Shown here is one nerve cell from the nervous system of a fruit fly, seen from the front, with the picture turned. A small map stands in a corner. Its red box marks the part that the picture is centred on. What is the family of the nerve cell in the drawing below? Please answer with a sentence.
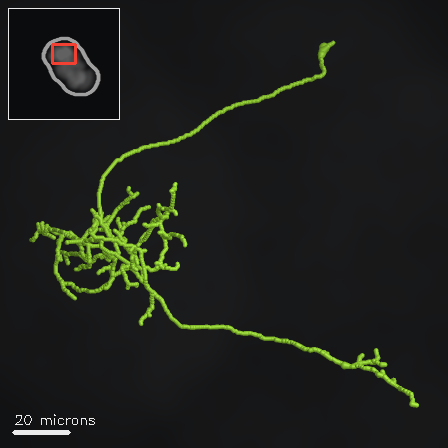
The family is hemilineage 06A.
